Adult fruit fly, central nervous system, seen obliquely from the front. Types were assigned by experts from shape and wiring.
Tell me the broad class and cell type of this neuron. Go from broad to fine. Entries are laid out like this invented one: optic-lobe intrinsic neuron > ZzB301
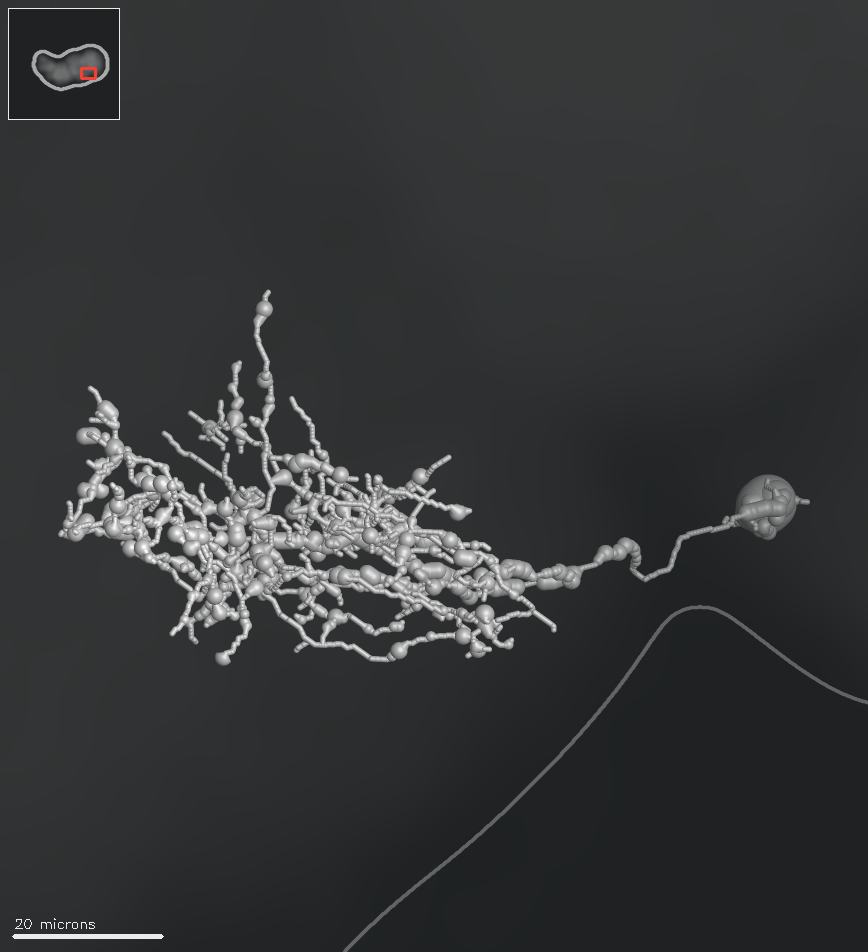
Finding: central-brain intrinsic neuron > GNG070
